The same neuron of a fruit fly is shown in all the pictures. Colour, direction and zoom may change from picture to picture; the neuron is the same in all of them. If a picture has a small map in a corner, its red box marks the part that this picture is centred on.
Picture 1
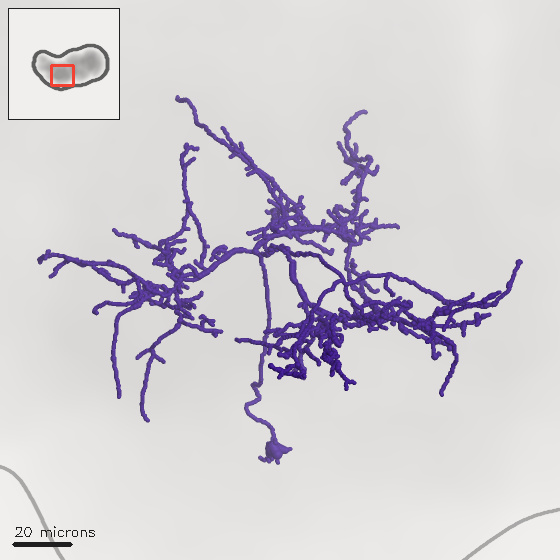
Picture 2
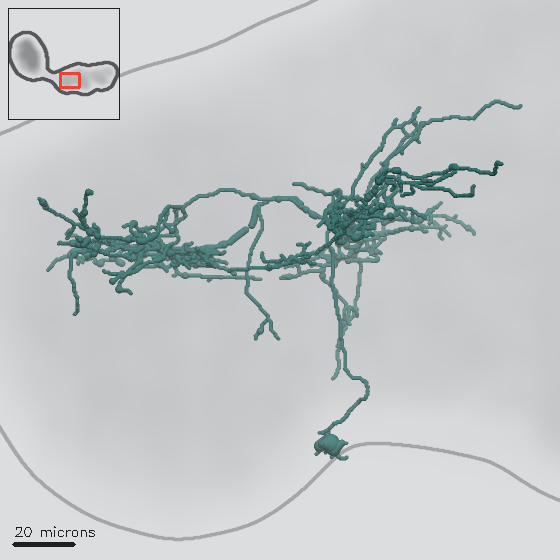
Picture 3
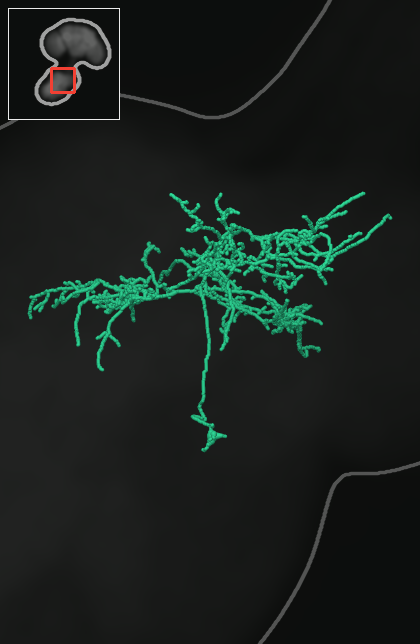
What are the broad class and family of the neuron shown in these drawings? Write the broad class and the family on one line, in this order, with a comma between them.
nerve-cord intrinsic neuron, hemilineage 00A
